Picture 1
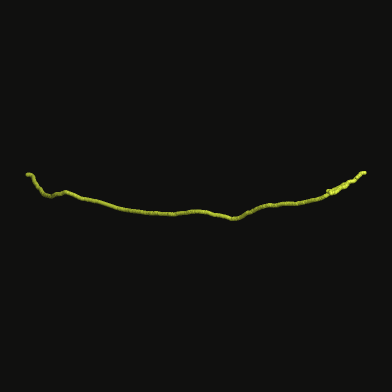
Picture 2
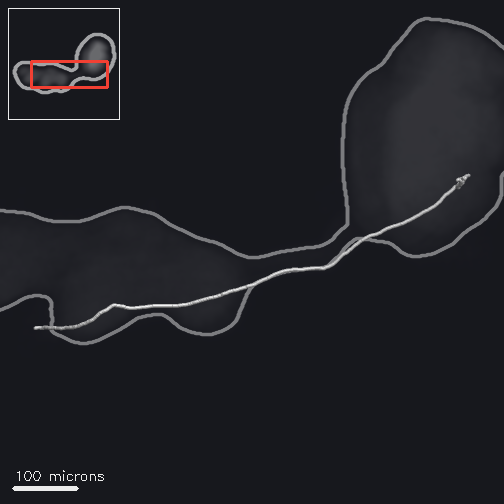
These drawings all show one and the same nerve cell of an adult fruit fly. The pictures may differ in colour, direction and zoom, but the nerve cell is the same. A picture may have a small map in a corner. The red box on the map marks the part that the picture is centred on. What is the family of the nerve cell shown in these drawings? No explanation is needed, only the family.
class gustatory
